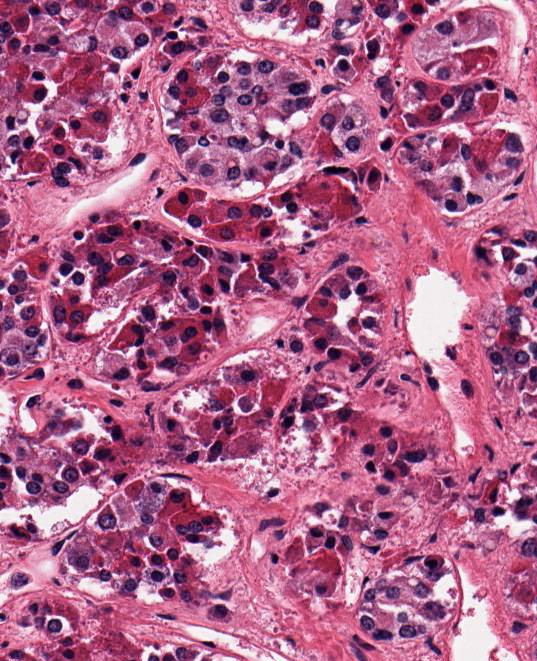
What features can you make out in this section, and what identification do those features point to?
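You'll see the cells sitting in rounded nests all across the field, with thin strands of connective tissue between them. Those strands are pale pink and fibrous, with scattered elongated nuclei. Inside any one nest, cells with bright red cytoplasm mix with pale purple-grey ones; nuclei are round and fairly even in size. It's pituitary.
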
